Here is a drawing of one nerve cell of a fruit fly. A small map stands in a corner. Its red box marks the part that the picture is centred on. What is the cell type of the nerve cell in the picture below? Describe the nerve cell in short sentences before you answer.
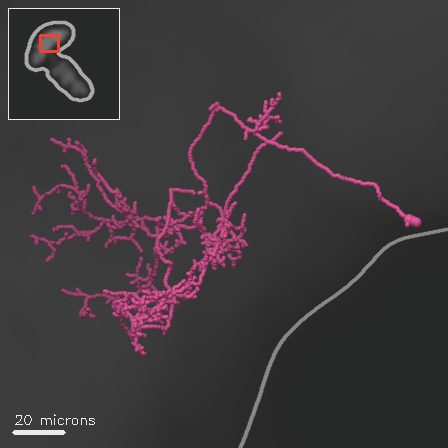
The cell body is on the right of the picture. By the scale bar it is about 160 microns wide in this view. Dozens of branch ends can be seen. Its broad class is central-brain intrinsic neuron. Its cell type is PS249.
